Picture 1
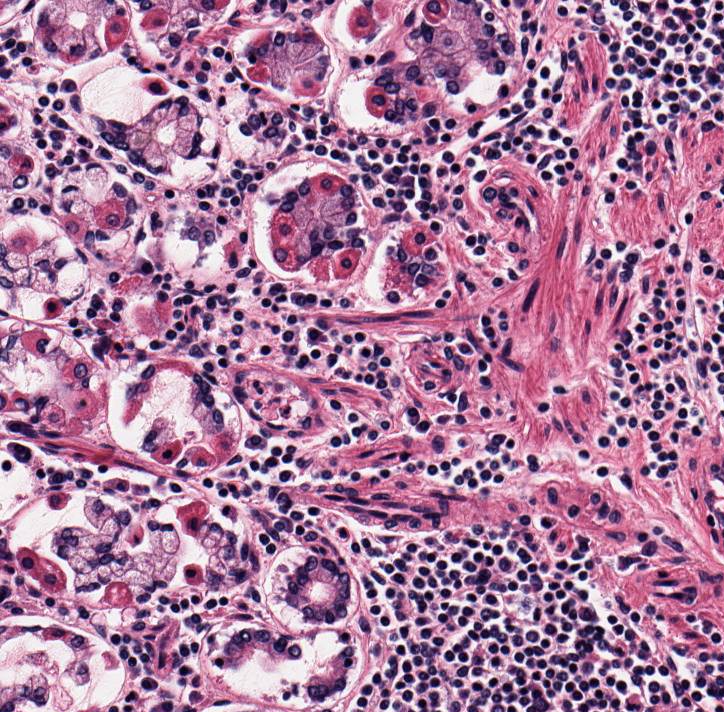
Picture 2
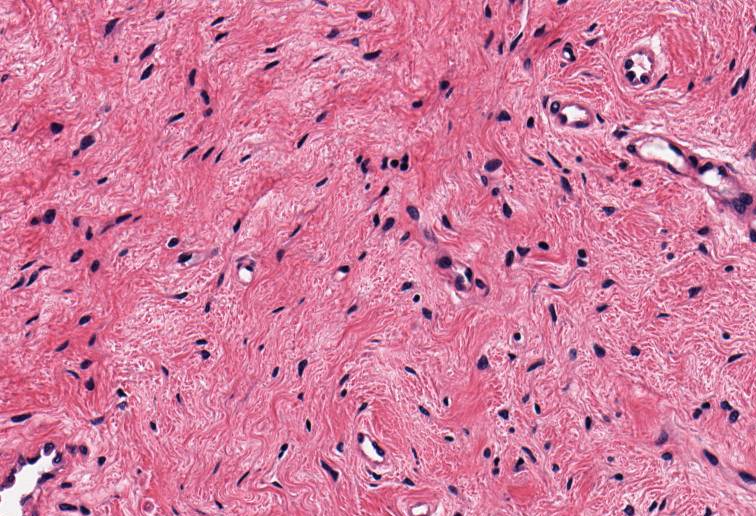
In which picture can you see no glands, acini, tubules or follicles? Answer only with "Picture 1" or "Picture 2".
Picture 2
